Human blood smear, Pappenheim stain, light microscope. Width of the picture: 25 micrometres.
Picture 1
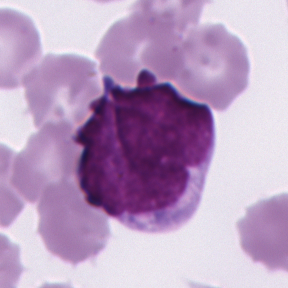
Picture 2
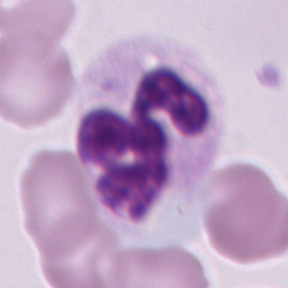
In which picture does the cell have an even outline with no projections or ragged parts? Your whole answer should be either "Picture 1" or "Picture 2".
Picture 2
